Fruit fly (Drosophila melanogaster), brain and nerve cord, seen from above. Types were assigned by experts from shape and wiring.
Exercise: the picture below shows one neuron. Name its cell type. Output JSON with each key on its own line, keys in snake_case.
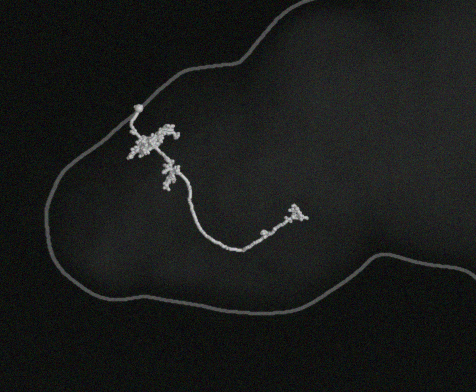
{
 "cell_type": "Tm16"
}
